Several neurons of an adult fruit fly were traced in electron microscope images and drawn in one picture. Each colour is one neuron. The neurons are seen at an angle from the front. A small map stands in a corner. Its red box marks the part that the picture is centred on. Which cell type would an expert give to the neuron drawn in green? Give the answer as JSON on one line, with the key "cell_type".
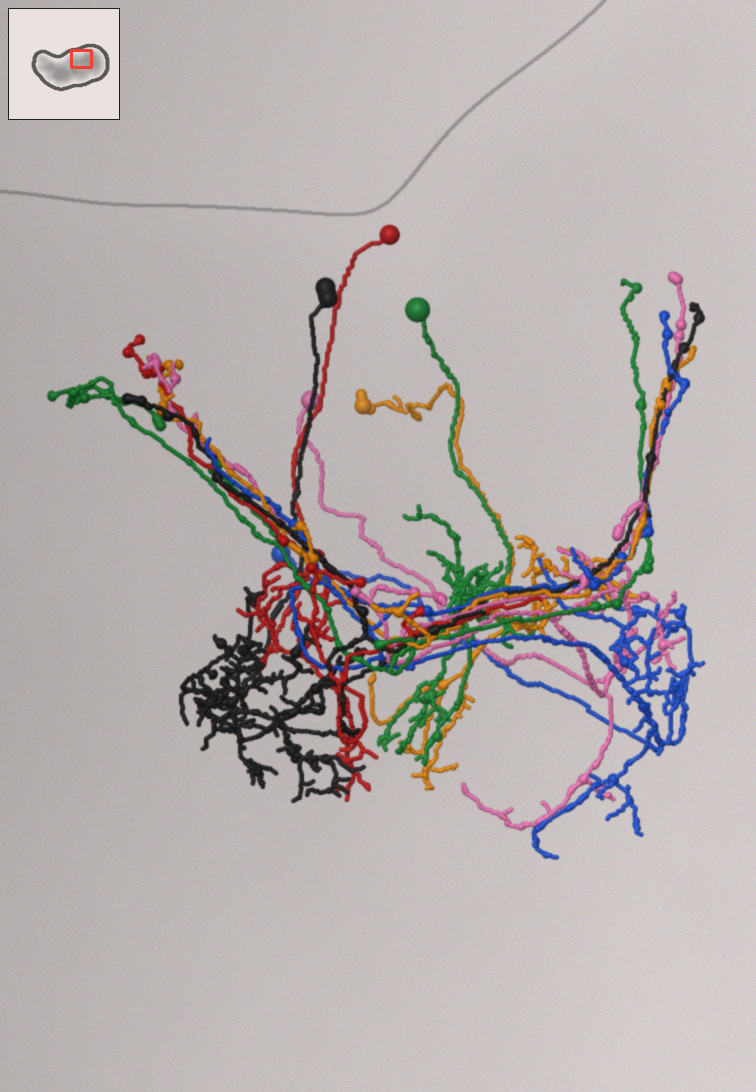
{"cell_type": "FS1B_b"}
